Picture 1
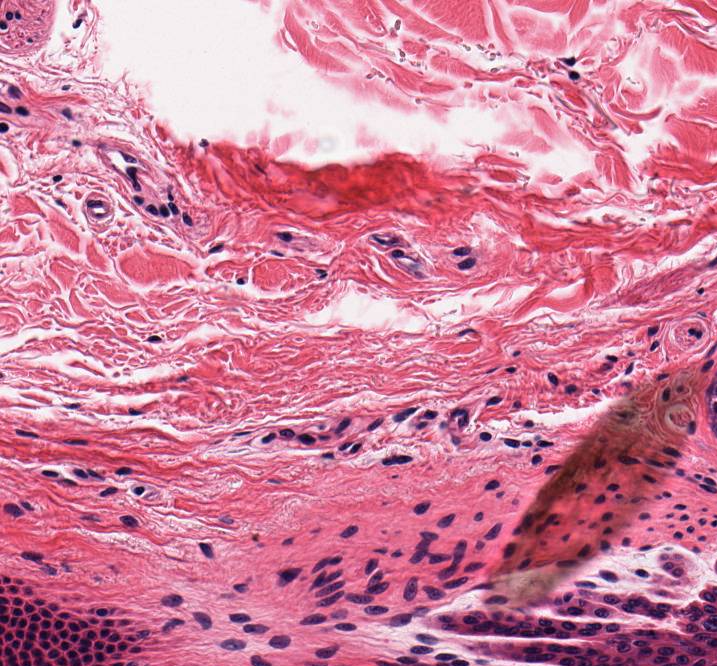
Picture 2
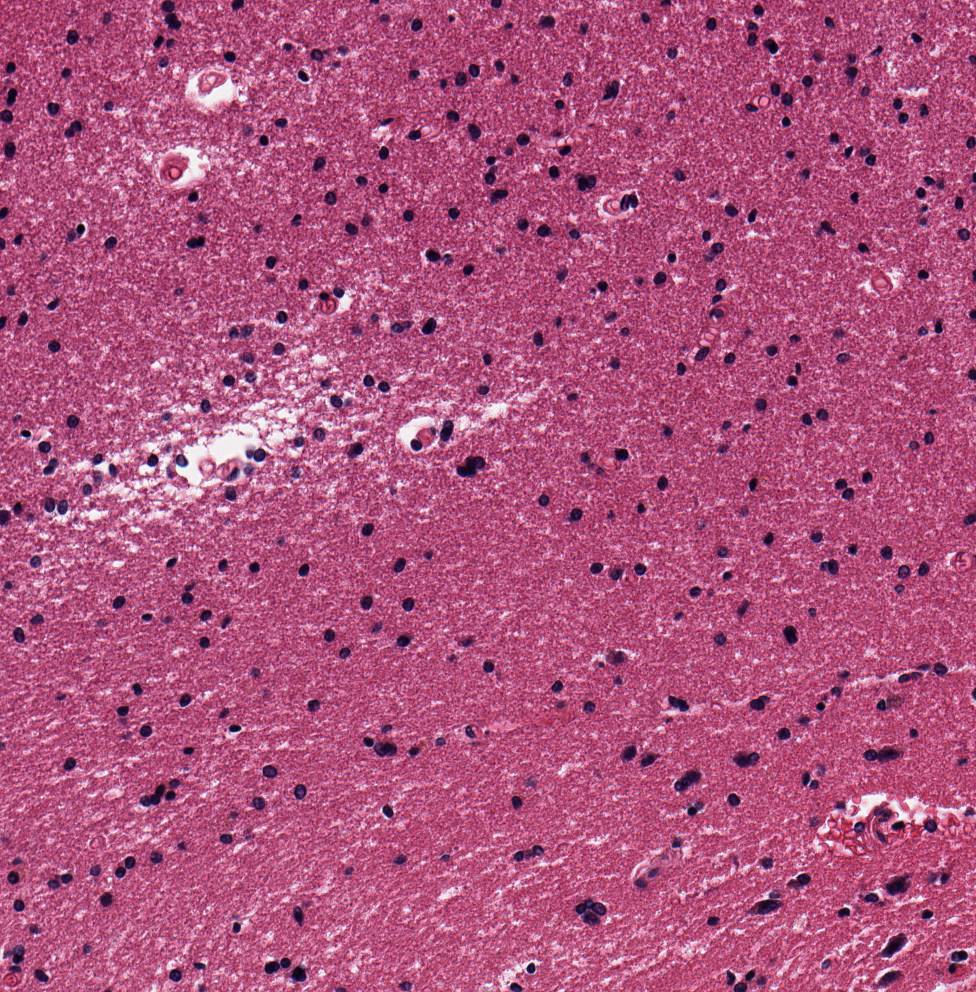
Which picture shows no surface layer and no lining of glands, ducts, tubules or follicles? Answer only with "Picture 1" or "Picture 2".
Picture 2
